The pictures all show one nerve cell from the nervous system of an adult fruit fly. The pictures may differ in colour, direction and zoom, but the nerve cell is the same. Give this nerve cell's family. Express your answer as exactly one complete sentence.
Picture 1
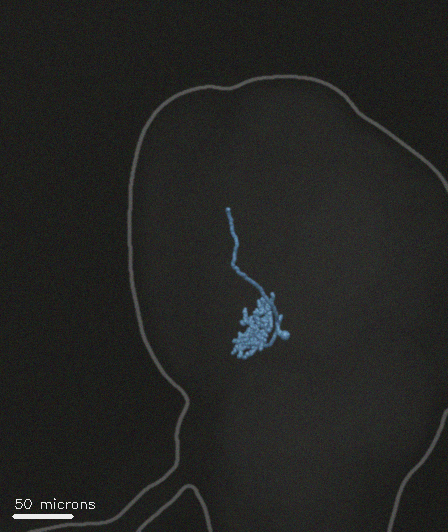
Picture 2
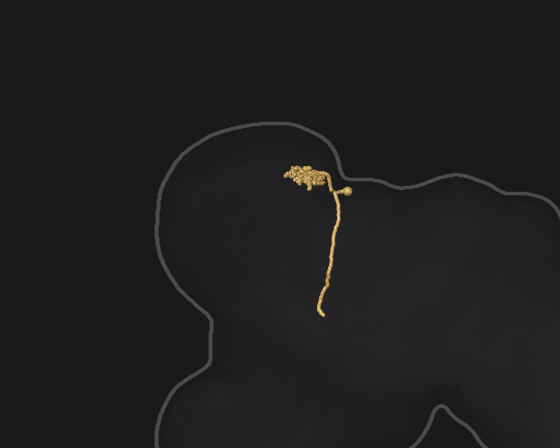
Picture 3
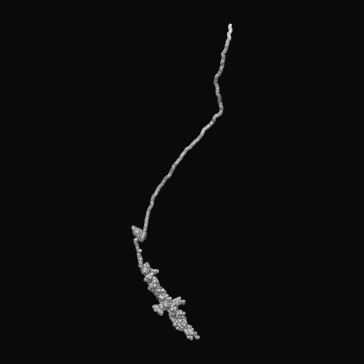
This nerve cell is of the family MeVP.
